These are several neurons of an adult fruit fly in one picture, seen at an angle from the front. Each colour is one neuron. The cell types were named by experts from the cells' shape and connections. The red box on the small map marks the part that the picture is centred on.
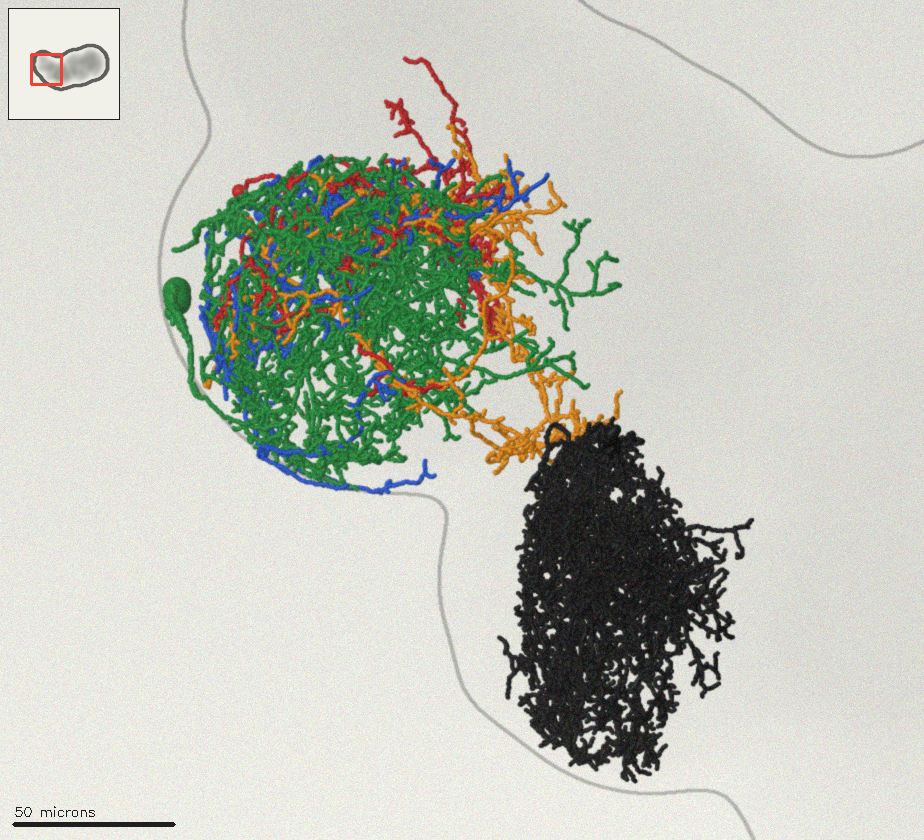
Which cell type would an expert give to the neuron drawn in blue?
IN03A036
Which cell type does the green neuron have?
Fe reductor MN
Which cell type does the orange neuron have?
IN03A055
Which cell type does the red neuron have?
IN03A064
